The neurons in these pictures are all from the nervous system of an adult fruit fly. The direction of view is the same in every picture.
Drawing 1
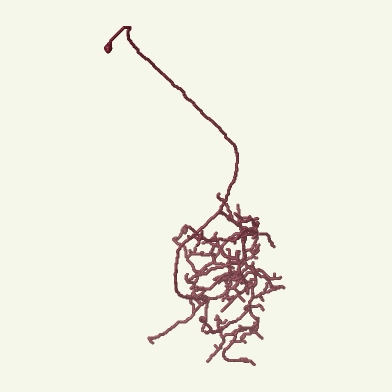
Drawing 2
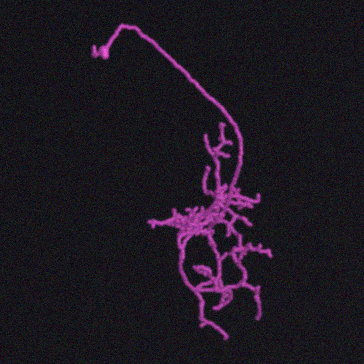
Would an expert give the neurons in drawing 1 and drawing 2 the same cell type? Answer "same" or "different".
different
